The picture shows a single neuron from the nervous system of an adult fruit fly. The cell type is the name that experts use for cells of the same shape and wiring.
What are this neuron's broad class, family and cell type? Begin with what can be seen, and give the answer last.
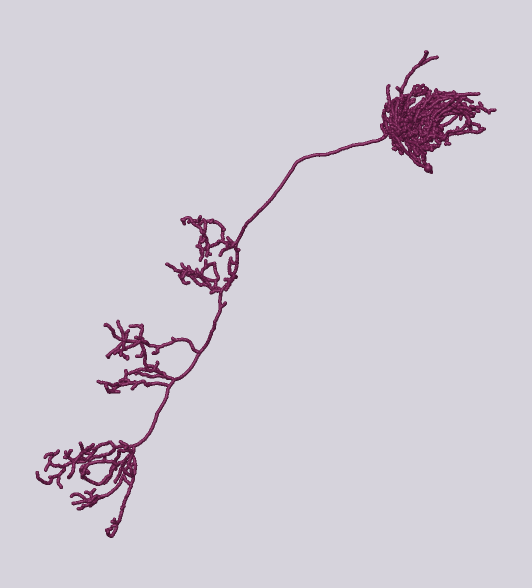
The cell body can be seen at the upper right of the picture. Dozens of branch ends can be seen. It is a descending neuron. Its family is DNge. The cell type is DNge048.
